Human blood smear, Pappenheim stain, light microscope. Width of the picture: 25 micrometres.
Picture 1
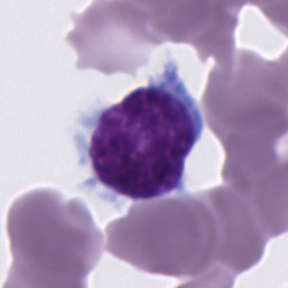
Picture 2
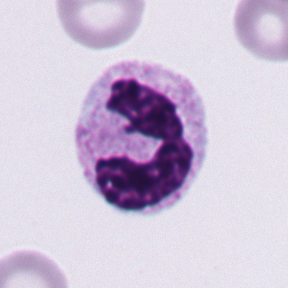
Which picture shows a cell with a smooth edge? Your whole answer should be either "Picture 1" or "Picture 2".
Picture 2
